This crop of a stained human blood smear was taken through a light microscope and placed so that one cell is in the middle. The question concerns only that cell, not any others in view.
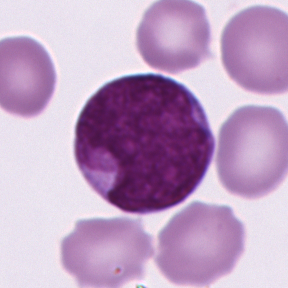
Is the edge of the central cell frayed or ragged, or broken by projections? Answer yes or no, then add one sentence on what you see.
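No. The cell is round with a smooth edge.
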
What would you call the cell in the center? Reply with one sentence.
Located at the centre of the crop is a myeloblast.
